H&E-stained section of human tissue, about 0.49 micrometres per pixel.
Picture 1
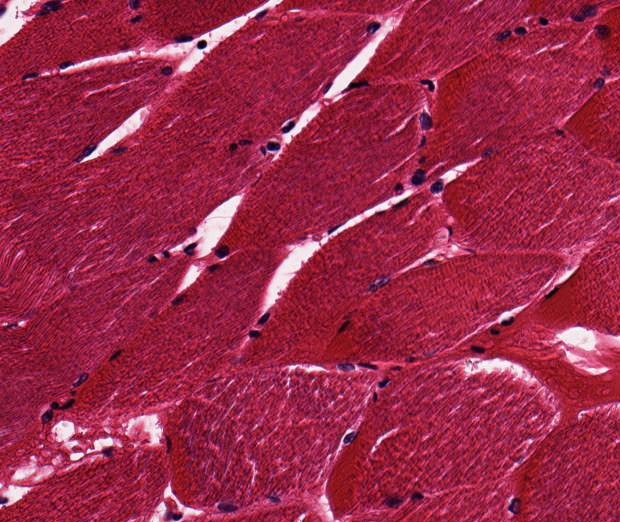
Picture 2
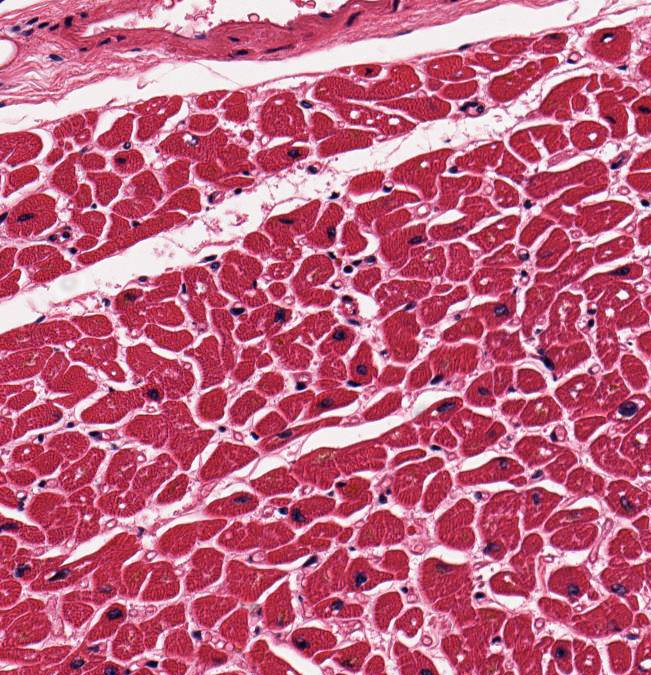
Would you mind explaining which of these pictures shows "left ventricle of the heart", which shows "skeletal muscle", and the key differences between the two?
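Picture 1: skeletal muscle; picture 2: left ventricle of the heart. Nuclear position first: in picture 1 the small, dark, flattened nuclei lie at the fibre edges; in picture 2 any nucleus within a fibre profile is central.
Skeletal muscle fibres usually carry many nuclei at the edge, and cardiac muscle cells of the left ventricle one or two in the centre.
Outline next: the cross-cut profiles in picture 2 are irregular, some branched or joined to neighbours.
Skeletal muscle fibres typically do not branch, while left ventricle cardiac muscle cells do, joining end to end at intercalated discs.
Last, both cytoplasms stain deep red, with fine lengthwise streaking in picture 1.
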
